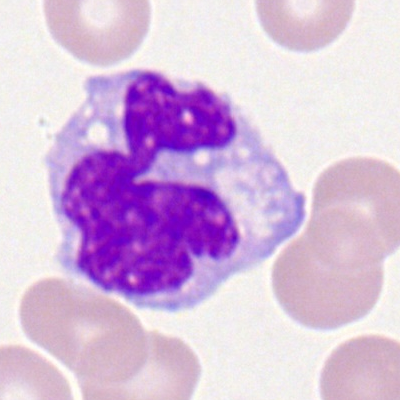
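Monocyte, the cell in the middle: you'll notice its outline is irregular, with somewhat angular edges rather than a smooth circle. The nucleus folds into an upper lobe and a larger lower lobe, joined on the left by a narrow neck. A few small clear vacuoles sit in the cytoplasm, one of them up at the upper left. No distinct nucleoli show in the nucleus.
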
